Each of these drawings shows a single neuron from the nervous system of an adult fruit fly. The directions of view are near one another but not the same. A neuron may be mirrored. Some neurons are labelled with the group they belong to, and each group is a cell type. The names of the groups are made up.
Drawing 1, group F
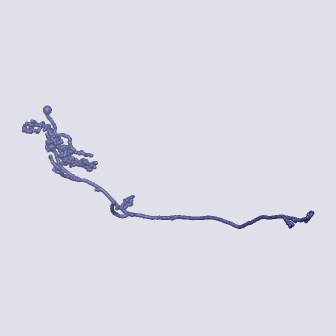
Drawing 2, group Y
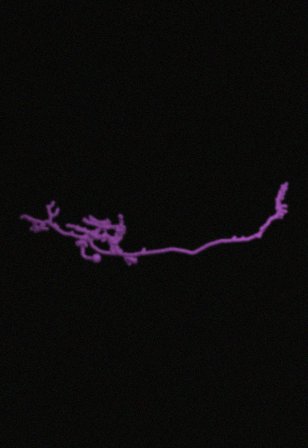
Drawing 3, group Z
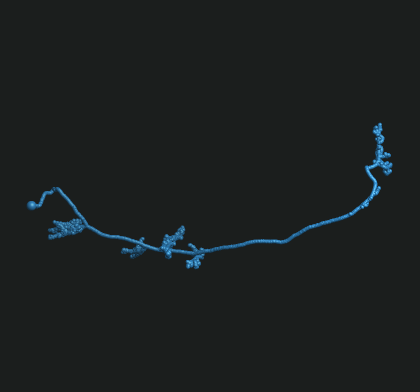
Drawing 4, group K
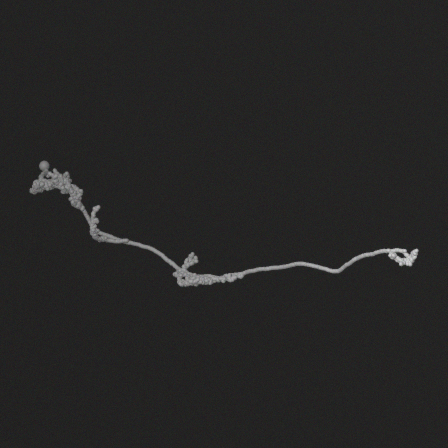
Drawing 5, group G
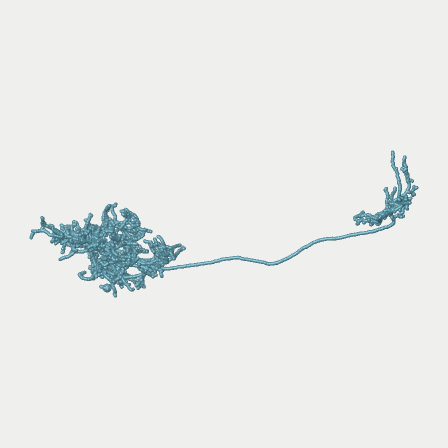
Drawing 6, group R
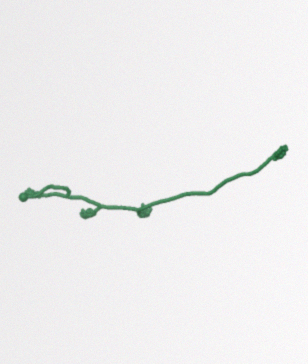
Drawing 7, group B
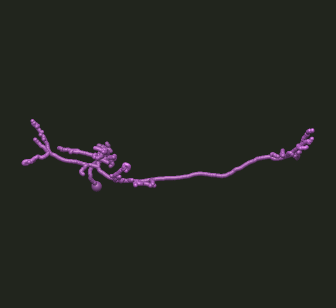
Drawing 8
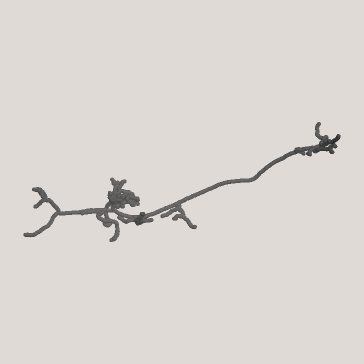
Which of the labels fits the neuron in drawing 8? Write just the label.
group B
